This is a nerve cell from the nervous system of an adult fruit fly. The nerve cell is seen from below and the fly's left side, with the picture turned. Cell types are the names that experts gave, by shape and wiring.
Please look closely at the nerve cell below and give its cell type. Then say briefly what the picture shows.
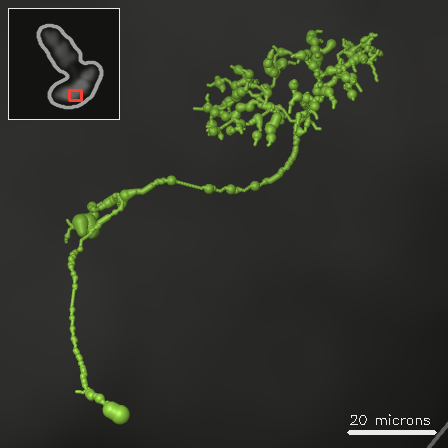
The cell type is ER3w_c. It is a central-brain intrinsic neuron. It is in the brain and does not reach the nerve cord. Its cell body lies at the lower left of the picture. From top to bottom in the picture it spans about 90 microns.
